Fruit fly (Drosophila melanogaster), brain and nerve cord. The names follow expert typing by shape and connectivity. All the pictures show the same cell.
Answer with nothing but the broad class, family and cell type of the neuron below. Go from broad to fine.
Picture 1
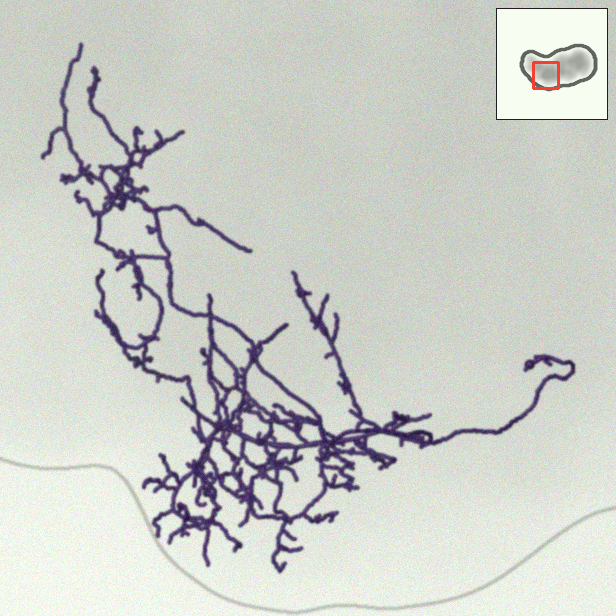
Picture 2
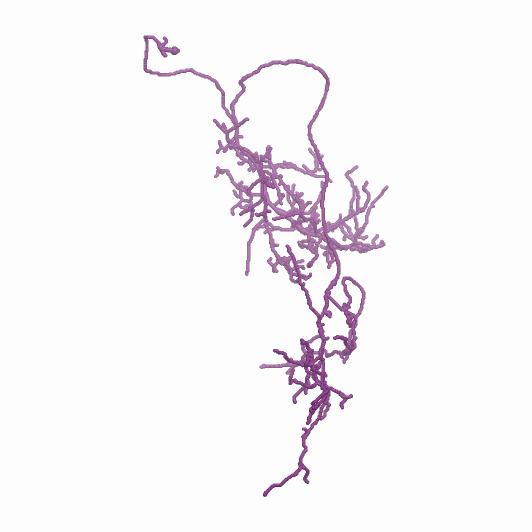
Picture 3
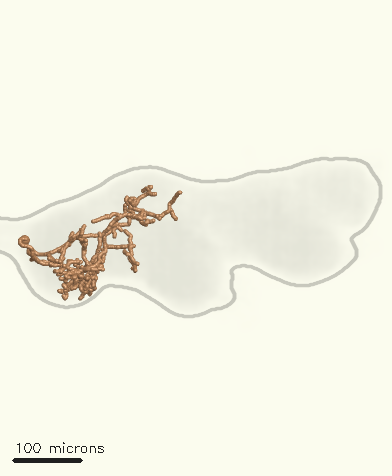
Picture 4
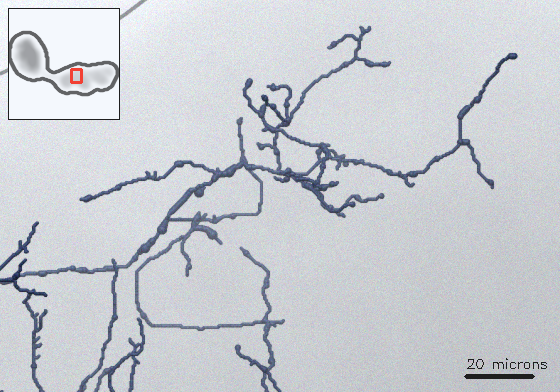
nerve-cord intrinsic neuron; hemilineage 01A; IN01A024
